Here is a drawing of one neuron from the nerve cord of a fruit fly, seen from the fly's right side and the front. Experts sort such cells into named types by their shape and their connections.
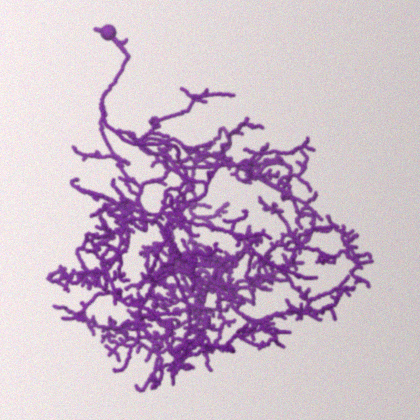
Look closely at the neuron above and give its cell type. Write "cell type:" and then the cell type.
cell type: IN03A014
